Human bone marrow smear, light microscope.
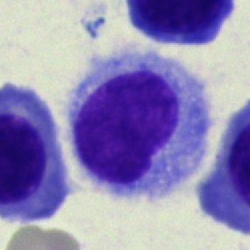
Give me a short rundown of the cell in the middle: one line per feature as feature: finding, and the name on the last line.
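Outline: roughly round, border slightly irregular and fuzzy
Chromatin: deep purple, fairly dense, mottled
Cytoplasm: moderate pale greyish-blue rim, widest right and lower side
Spots: tiny pale ones scattered through the cytoplasm
Name: hairy cell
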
